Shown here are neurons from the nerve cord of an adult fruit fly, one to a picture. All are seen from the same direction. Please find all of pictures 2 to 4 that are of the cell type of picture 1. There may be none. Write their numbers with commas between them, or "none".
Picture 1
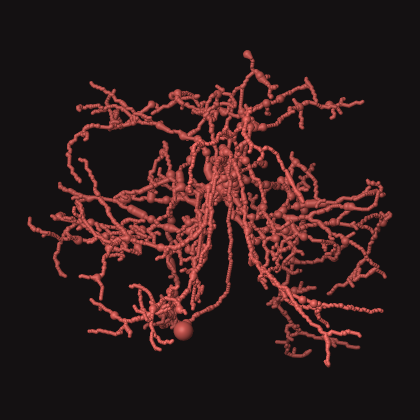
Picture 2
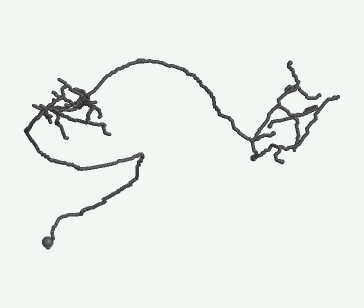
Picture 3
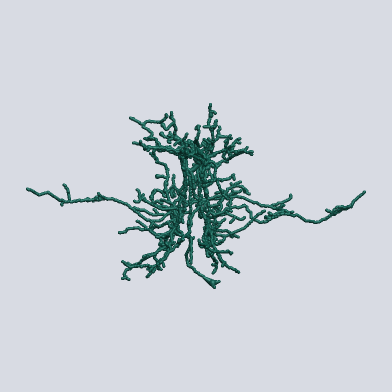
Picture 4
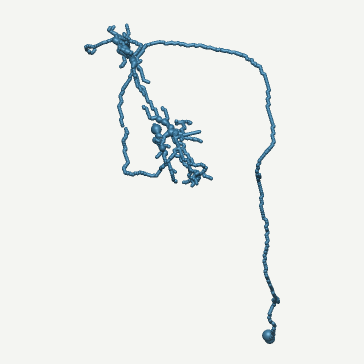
3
